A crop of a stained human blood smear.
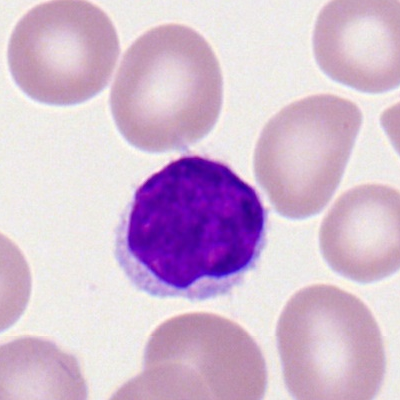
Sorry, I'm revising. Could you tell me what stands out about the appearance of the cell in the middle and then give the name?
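Outline first: the cell is roughly round. Next, the nucleus, which has a small notch in its lower edge. Then the cytoplasm, where no granules are seen and whose outer edge looks slightly ragged. Last, the name: this is a lymphocyte.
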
